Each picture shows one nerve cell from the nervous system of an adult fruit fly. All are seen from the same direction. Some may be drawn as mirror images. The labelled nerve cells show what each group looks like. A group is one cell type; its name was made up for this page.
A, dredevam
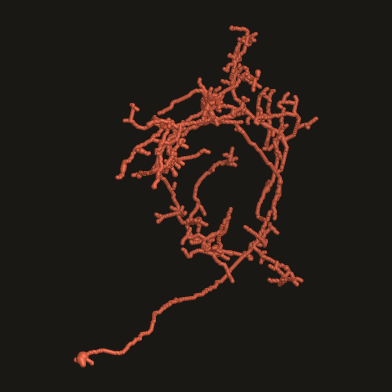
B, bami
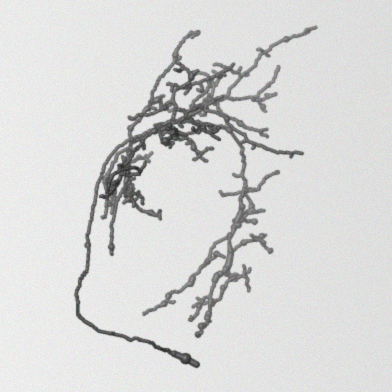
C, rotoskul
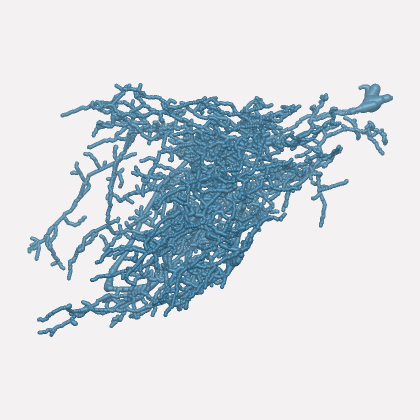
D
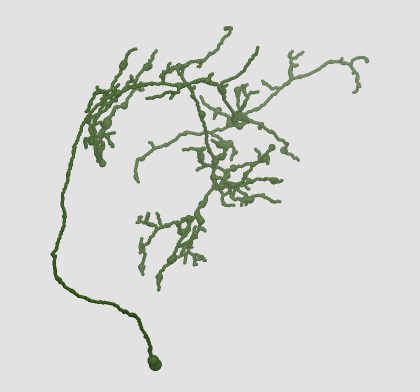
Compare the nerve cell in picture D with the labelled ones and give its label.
dredevam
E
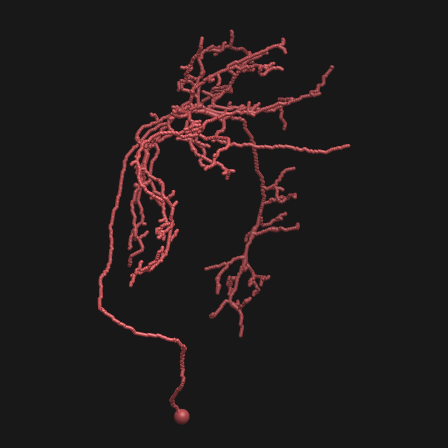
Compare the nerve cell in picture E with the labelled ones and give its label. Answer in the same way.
bami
